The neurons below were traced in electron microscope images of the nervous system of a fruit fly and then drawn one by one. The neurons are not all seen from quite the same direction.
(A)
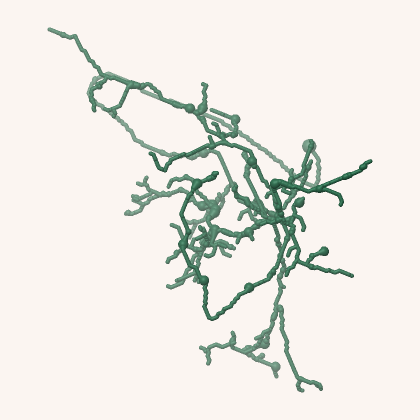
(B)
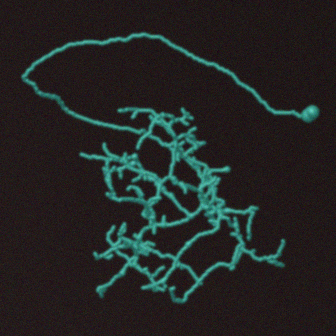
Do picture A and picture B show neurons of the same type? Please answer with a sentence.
They are of the same cell type.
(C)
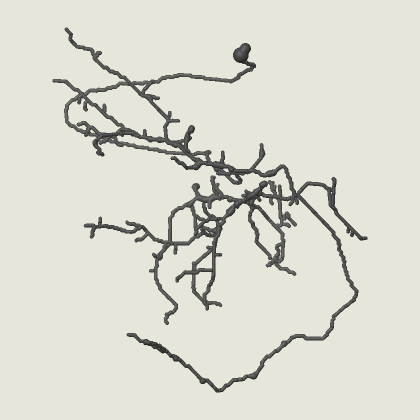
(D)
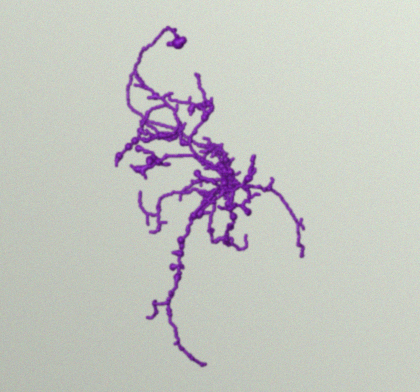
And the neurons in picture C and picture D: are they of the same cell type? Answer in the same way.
They are of different cell types.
